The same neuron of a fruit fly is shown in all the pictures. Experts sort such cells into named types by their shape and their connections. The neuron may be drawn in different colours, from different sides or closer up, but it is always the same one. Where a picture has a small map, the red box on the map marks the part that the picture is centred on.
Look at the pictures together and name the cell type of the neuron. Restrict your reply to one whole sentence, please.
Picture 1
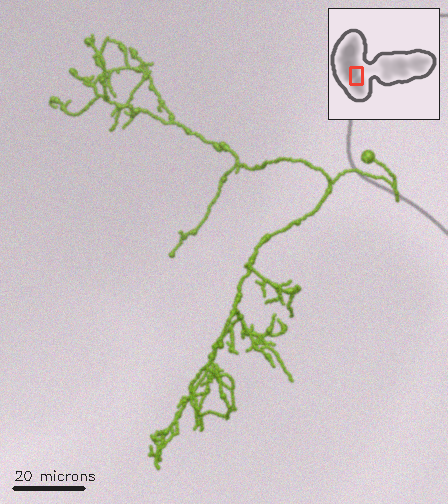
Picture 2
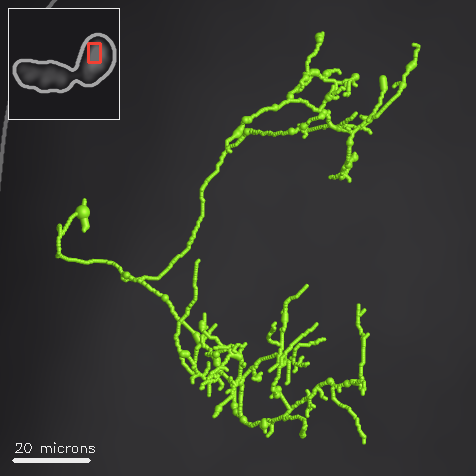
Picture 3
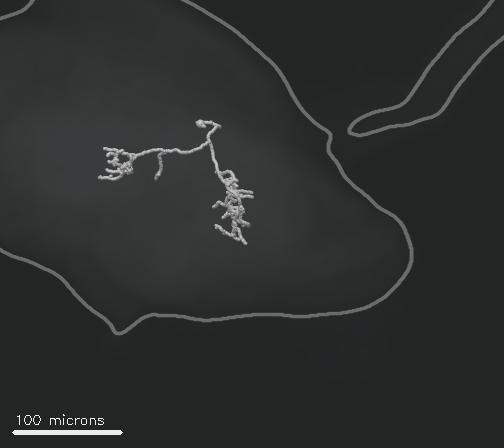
Within the cell type LC44 sits this neuron.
